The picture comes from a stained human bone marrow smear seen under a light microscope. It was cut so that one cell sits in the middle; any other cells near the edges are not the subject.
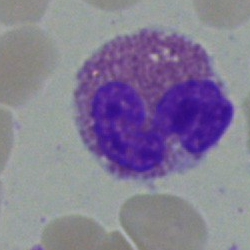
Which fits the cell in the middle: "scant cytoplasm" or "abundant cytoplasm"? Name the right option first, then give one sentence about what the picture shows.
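Abundant cytoplasm. The cytoplasm is abundant and fills most of the cell above the nucleus.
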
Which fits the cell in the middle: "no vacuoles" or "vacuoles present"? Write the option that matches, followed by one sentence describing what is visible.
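Vacuoles present. A few small clear spots lie in the cytoplasm above the nucleus.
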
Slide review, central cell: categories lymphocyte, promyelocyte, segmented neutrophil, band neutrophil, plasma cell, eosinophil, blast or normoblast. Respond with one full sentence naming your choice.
The cell around which this crop is centred is an eosinophil.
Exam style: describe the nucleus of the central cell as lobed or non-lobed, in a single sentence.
The key feature is a nucleus with multiple lobes.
